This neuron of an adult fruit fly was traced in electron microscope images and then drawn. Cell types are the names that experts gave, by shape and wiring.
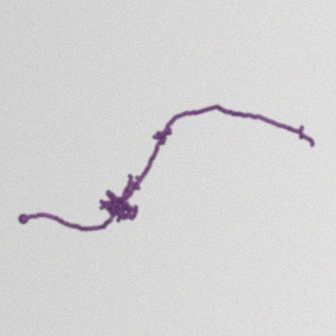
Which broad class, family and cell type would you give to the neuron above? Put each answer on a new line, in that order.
optic-lobe intrinsic neuron
Tm
Tm4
